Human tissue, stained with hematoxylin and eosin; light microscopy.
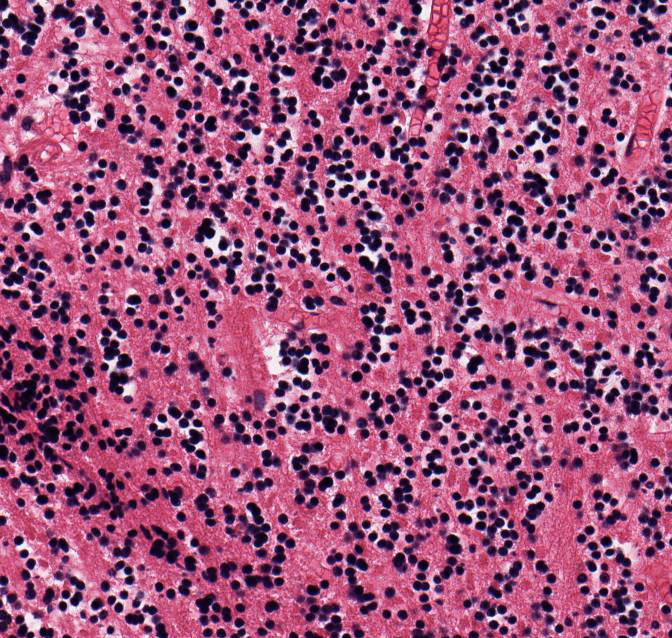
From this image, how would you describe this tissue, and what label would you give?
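Small round dark nuclei are packed densely and fairly evenly over the whole field, with no layering or organised units. They're nearly uniform in size and deeply haematoxylin-stained, and most of the cells show little or no visible cytoplasm around the nucleus. There's no epithelium, no glands and no fat cells. This is cerebellum.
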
